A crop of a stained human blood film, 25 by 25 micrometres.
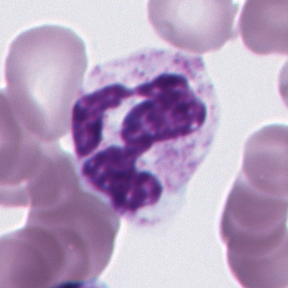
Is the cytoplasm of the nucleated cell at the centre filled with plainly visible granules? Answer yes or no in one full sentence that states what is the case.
Yes, what the cytoplasm holds is many visible granules.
